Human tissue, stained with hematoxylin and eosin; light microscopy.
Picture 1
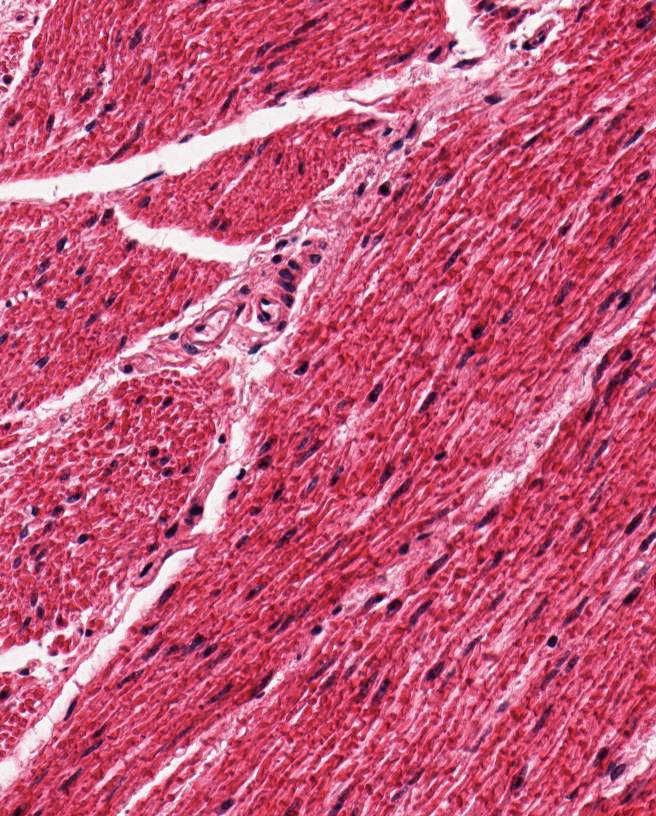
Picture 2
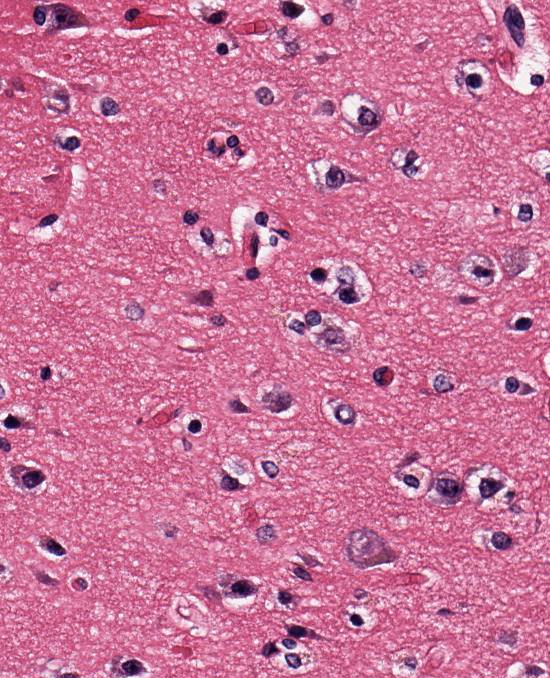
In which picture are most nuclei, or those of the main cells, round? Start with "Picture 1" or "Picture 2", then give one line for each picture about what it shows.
Picture 2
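In picture 1: The nuclei are dark purple, elongated and scattered singly within the fibres.
In picture 2: Many small cells show round, dark, dense nuclei with little or no visible cytoplasm.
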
